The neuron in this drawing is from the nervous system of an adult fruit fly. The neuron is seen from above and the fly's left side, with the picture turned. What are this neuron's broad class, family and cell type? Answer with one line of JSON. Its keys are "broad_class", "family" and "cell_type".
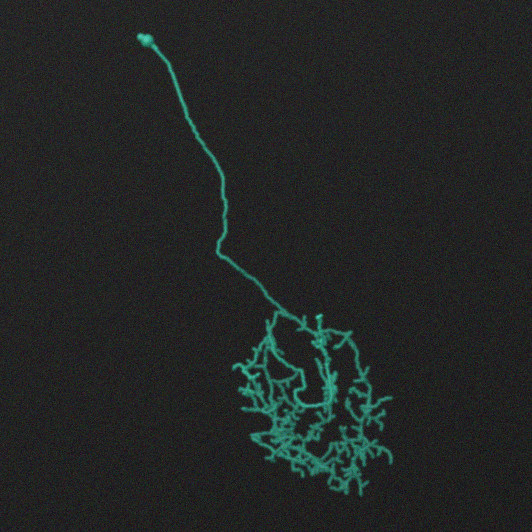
{"broad_class": "nerve-cord intrinsic neuron", "family": "hemilineage 14A", "cell_type": "IN14A078"}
